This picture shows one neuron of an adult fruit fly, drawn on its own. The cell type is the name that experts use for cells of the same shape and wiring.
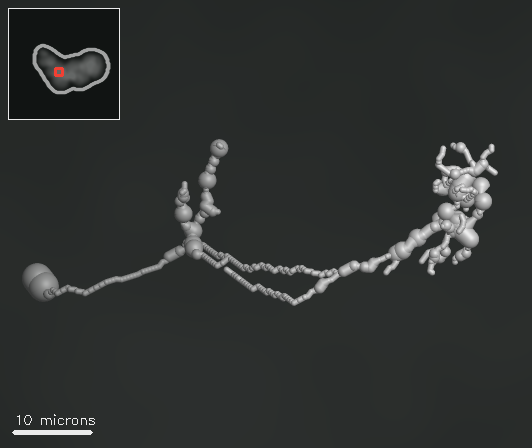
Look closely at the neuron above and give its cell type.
T5d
